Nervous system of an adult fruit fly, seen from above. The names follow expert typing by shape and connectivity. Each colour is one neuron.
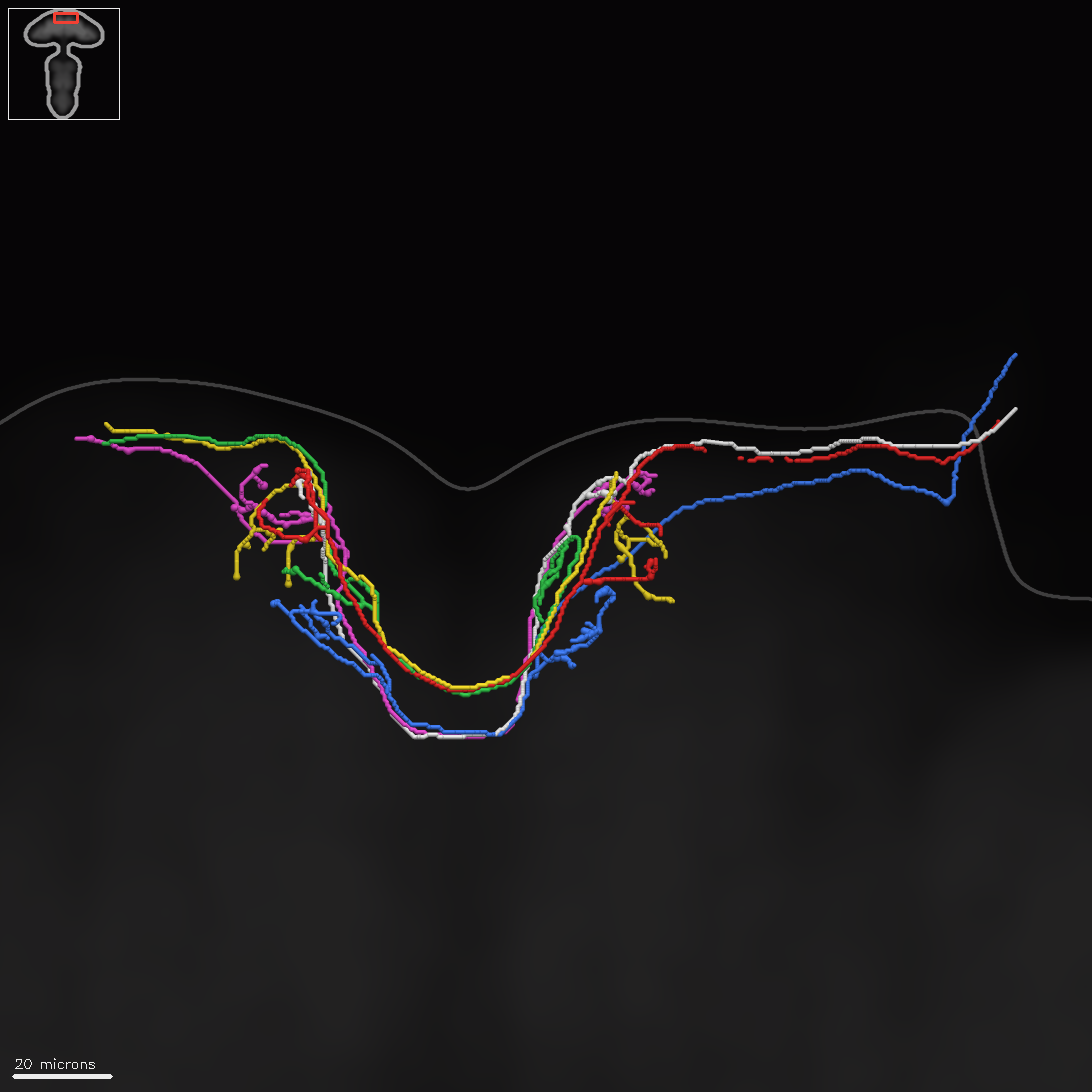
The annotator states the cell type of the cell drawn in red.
ORN_DM6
